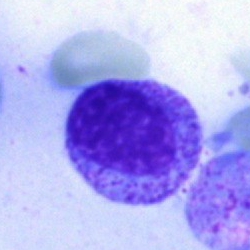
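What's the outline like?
Round and smooth.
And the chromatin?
Deep purple, in a finely mottled pattern.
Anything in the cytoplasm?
Plenty of scattered purple-red granules, though no vacuoles.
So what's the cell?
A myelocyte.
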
